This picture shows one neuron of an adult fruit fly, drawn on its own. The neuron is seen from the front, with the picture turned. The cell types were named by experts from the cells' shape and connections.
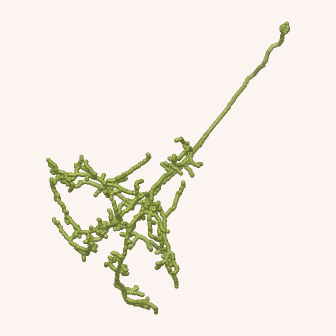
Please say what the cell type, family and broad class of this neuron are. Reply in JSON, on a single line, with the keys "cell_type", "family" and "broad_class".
{"cell_type": "IN00A047", "family": "hemilineage 00A", "broad_class": "nerve-cord intrinsic neuron"}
